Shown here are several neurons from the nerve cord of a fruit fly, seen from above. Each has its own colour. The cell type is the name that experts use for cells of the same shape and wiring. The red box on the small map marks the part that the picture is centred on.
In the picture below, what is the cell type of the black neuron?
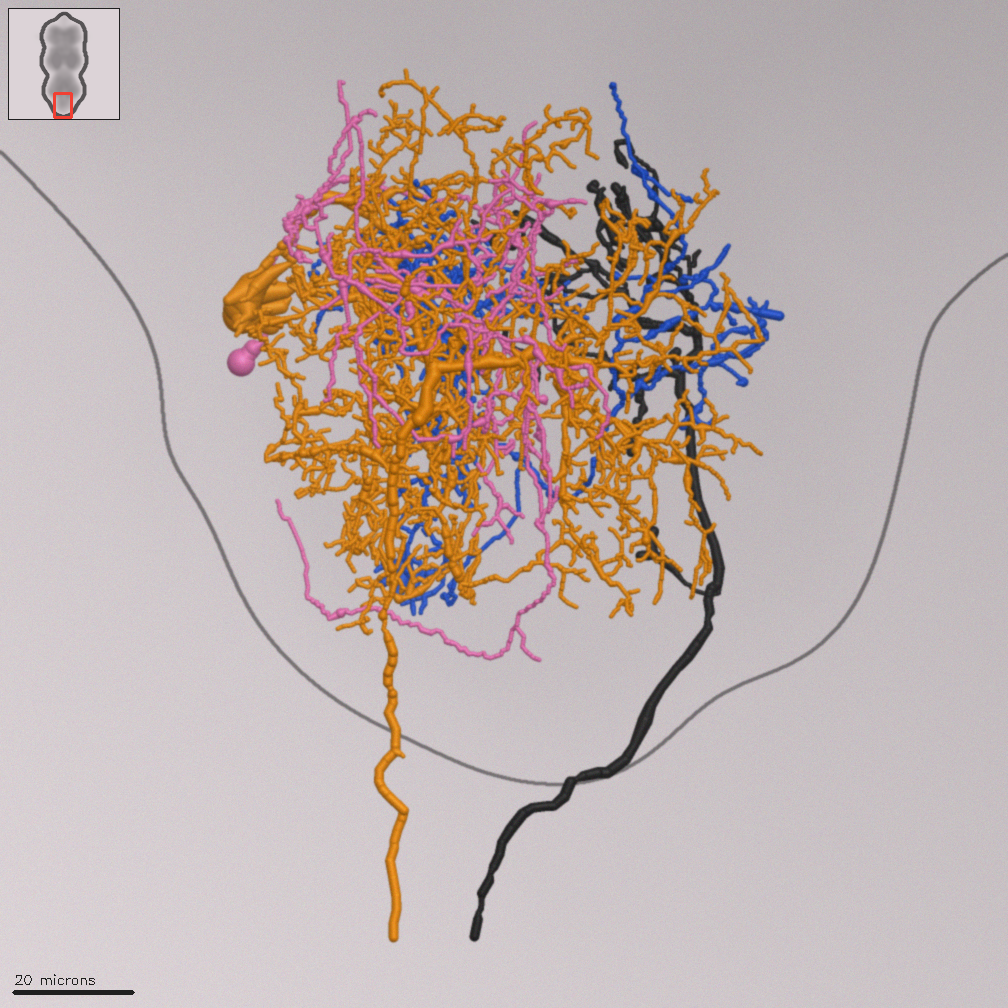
SNxx23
